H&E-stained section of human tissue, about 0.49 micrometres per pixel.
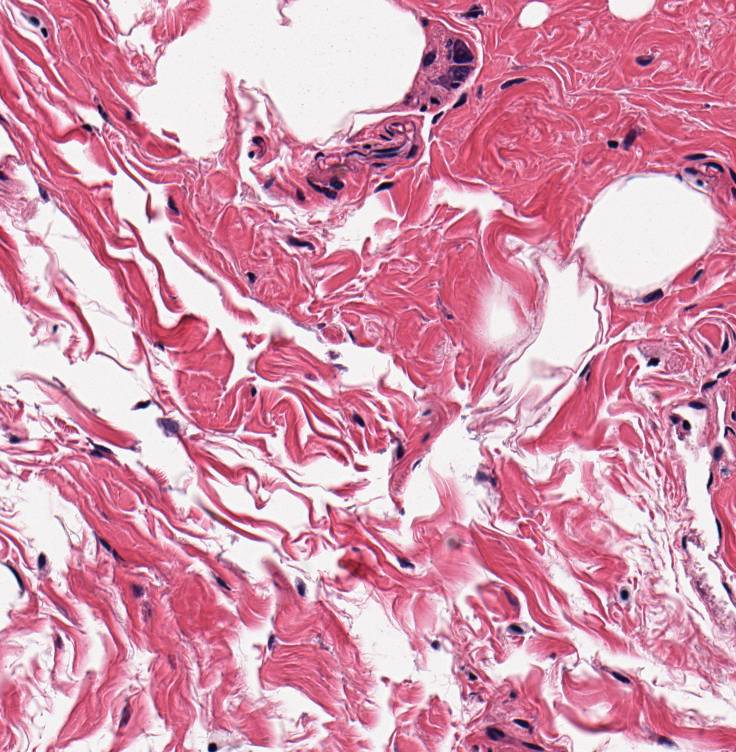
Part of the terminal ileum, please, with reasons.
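What you see here is dense connective tissue. Thick, wavy, bright pink collagen bundles fill nearly the whole field, with small, dark, elongated nuclei lying singly between them.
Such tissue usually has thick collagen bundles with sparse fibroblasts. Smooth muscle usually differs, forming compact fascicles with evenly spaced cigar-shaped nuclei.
In the upper half lie two large, rounded, clear spaces, at top centre and upper right, and a small cluster of darker purple nuclei sits beside the top-centre one.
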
